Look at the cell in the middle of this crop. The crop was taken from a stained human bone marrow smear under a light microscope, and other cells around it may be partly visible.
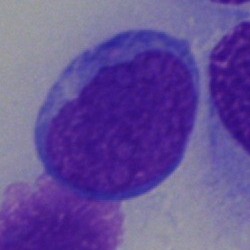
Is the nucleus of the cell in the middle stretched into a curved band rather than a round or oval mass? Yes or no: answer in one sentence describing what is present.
No, compact and round or oval, the nucleus is not a curved band.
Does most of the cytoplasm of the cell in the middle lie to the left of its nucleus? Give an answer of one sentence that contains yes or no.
Yes, in this cell the nucleus is positioned toward the right.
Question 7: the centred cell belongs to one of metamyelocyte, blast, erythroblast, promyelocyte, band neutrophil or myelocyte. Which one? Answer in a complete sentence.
Present in the middle of the crop is a blast.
